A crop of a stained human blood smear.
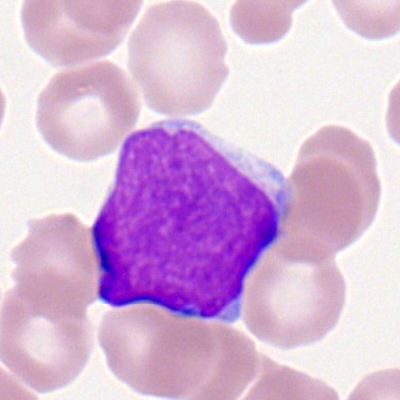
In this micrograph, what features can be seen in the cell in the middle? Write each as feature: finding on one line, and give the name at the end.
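Nucleus: one unlobed mass, filling almost the whole cell
Chromatin: purple, finely mottled throughout
Cytoplasm: thin pale-blue rim, mostly along the upper right edge
Name: myeloblast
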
